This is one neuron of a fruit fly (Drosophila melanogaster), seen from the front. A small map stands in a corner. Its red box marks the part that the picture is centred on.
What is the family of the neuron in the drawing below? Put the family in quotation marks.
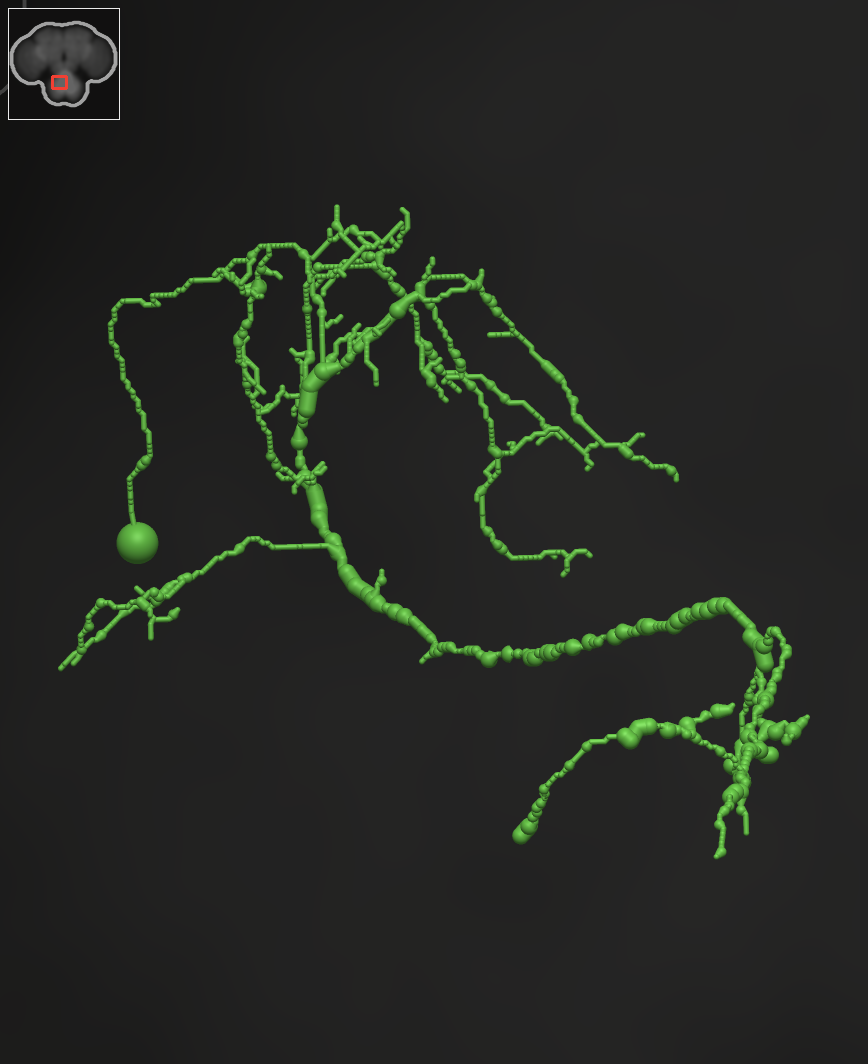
"hemilineage 19A"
